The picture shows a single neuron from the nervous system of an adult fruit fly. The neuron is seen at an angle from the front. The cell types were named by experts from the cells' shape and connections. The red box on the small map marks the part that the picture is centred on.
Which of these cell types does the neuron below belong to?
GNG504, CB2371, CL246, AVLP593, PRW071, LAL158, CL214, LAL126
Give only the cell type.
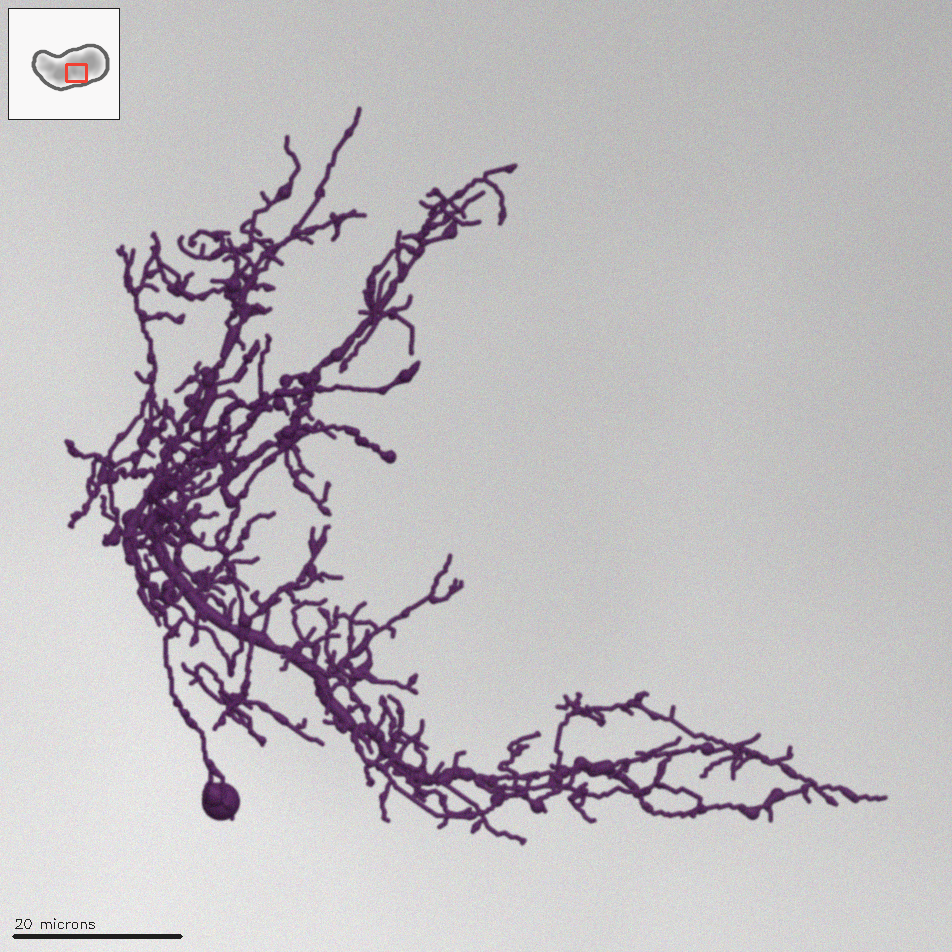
CB2371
